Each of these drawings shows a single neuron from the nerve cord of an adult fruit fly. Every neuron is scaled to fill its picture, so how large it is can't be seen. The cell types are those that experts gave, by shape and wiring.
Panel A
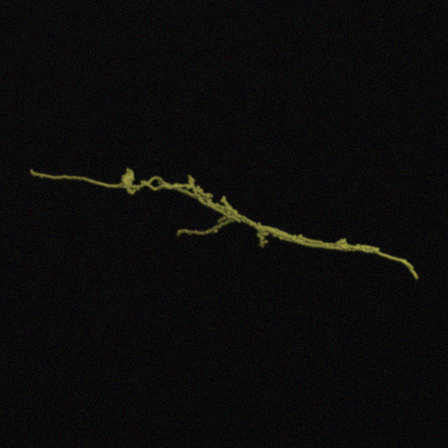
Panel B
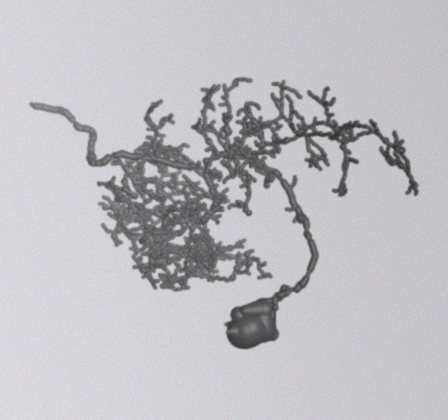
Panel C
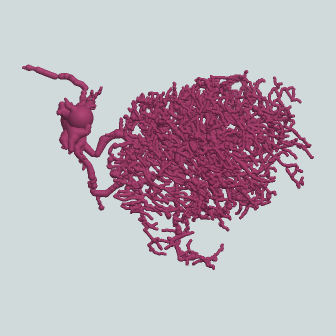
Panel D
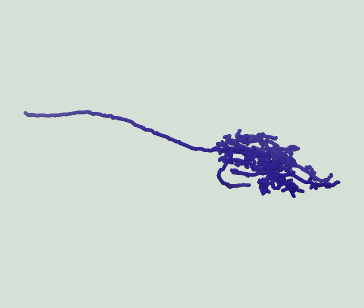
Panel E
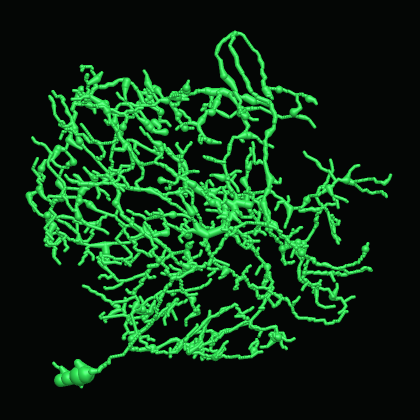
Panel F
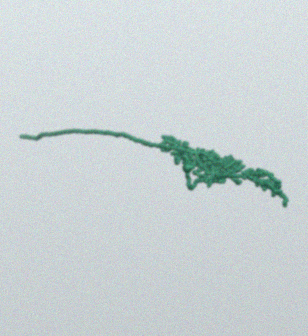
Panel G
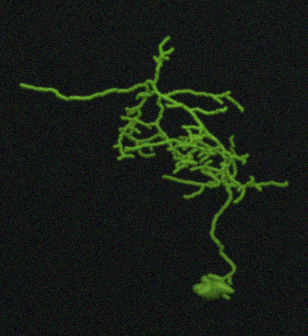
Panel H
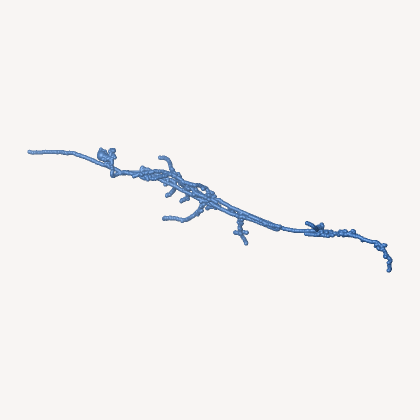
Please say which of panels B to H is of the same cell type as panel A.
H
